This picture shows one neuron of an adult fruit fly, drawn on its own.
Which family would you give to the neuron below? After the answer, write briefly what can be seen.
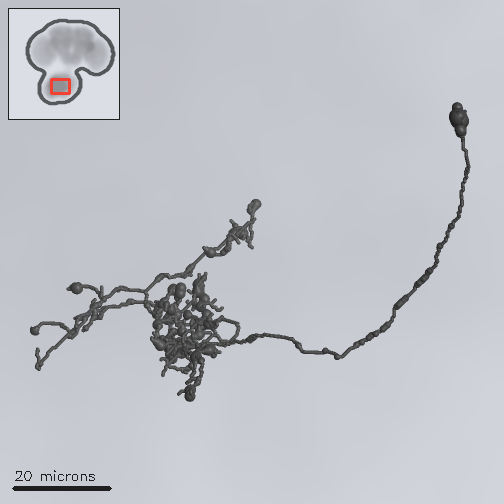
Its family is hemilineage 09A. This is a nerve-cord intrinsic neuron. Its cell body lies at the upper right of the picture. From left to right in the picture it spans about 90 microns. Dozens of branch ends can be seen.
